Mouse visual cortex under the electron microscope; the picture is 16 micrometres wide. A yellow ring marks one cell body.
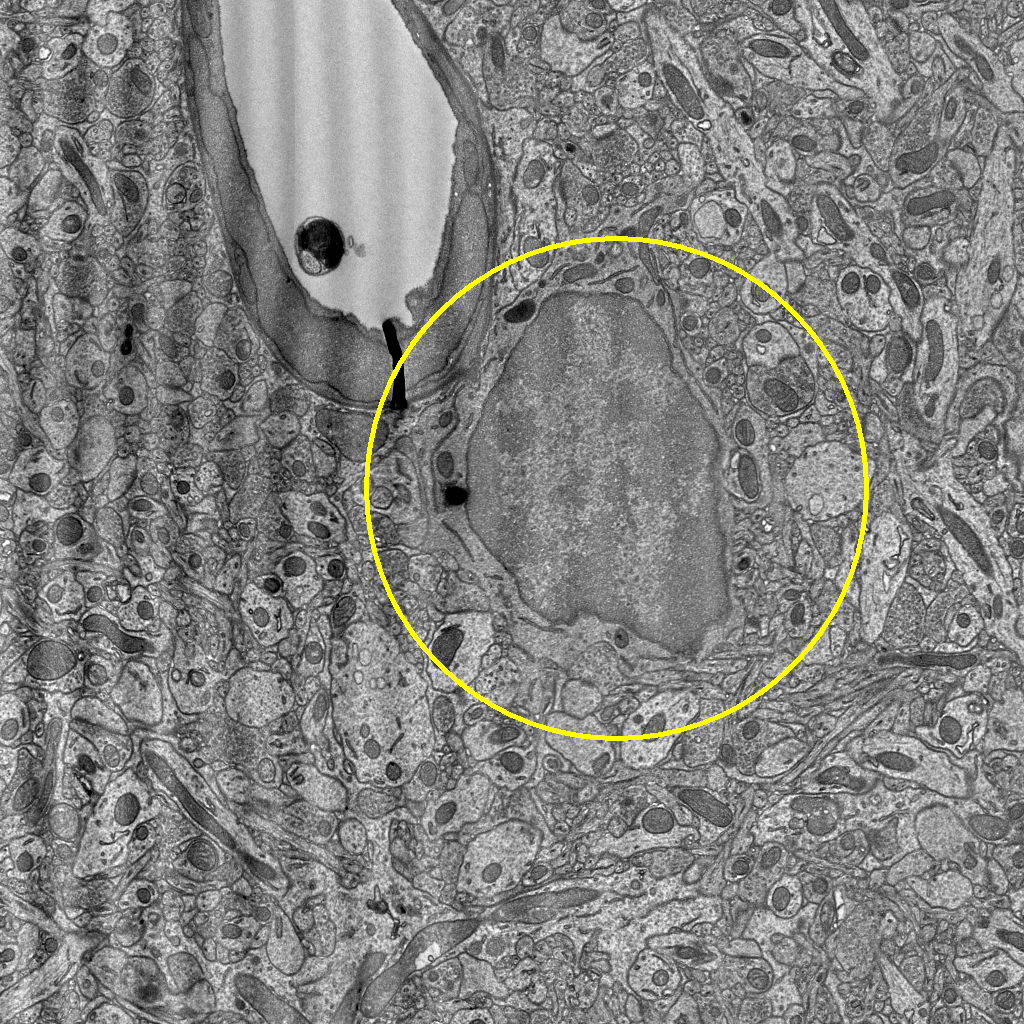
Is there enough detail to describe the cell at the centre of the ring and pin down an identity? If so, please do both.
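Start with the nucleus: all of it sits within the ring. Search it and you will find no distinct nucleolus. Above and to the left of the cell body lies a capillary with a pale lumen. This is a microglial cell.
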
